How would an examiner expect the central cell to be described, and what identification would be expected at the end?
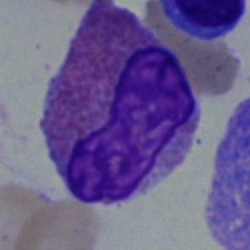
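Irregular and angular, the outline of this cell is not round. The nucleus lies off-centre toward the lower right, with its chromatin clumped into darker and paler patches. Abundant cytoplasm lies mostly to the upper left of the nucleus. The cell is an eosinophil.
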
